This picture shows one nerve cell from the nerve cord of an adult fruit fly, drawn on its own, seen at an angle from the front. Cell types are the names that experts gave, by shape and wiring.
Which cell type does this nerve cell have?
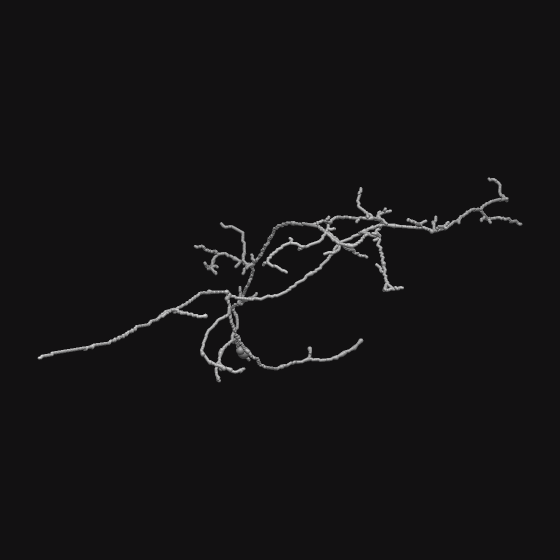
AN12B076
